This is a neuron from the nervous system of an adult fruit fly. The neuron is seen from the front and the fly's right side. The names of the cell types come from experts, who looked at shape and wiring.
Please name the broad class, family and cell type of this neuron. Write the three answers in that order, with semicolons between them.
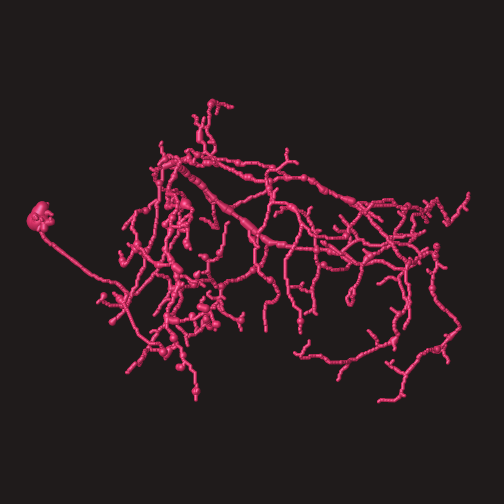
nerve-cord intrinsic neuron; hemilineage 03A; IN03A069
